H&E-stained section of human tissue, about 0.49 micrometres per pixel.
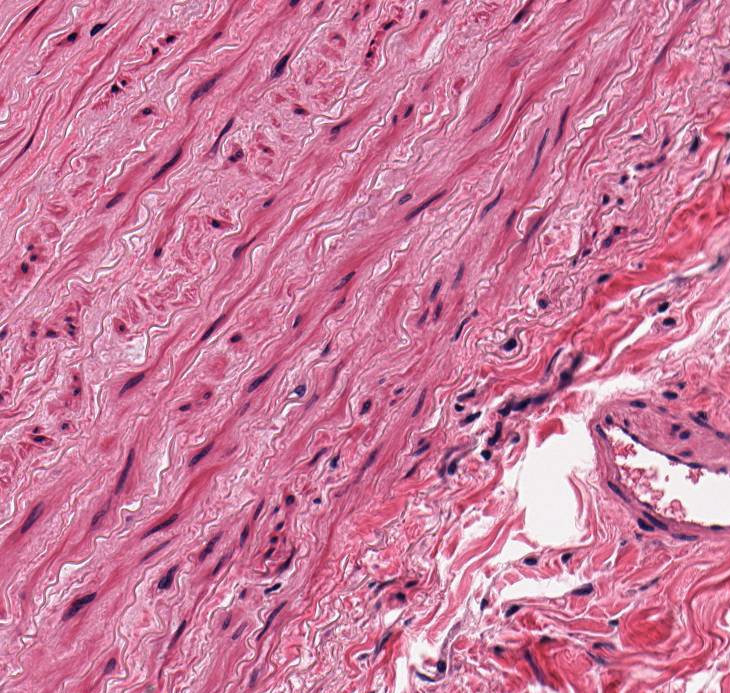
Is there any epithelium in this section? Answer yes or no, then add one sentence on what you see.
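No. No epithelium is present anywhere in the field.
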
